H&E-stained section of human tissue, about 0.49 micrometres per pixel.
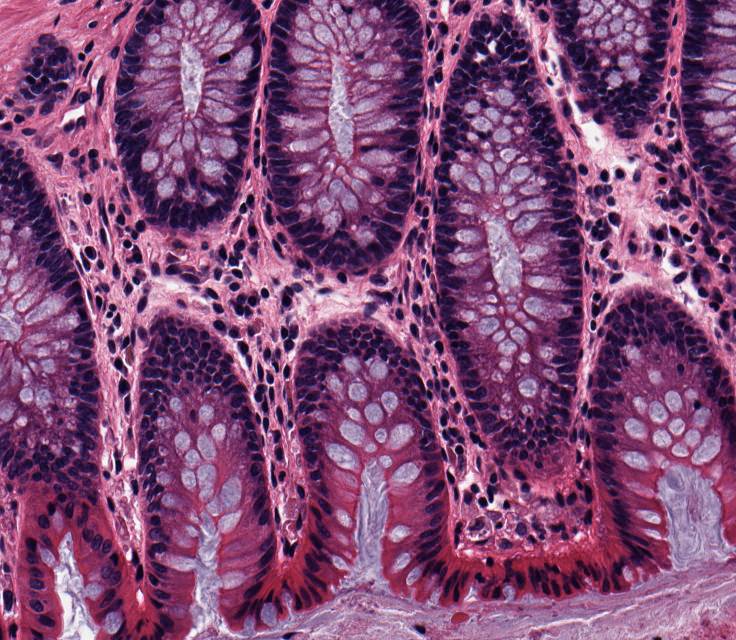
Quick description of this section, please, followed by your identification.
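Straight tubular glands lie side by side, with no villi between. Tall columnar epithelium, one cell layer thick, lines each gland, goblet cells with pale grey mucin vacuoles forming most of it. Dark elongated nuclei crowd in a row along the outer edge. This is transverse colon.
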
